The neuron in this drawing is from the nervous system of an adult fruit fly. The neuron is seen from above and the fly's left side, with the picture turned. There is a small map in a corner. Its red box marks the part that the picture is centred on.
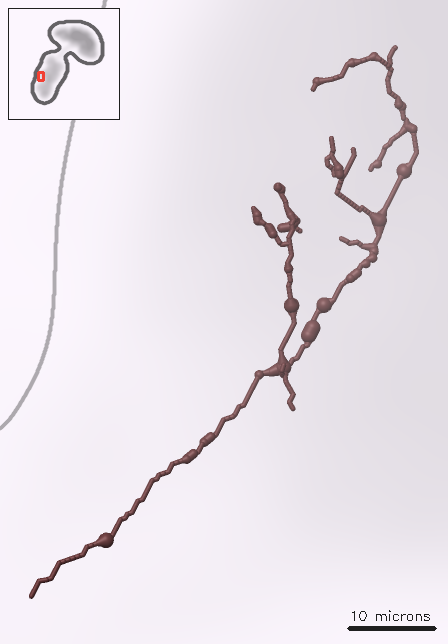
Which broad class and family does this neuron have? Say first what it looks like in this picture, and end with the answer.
It is in the nerve cord and does not reach the brain. No cell body is drawn. By the scale bar it is about 65 microns tall in this view. Its broad class is sensory neuron entering the nerve cord. The name of its family is class mechanosensory tactile.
